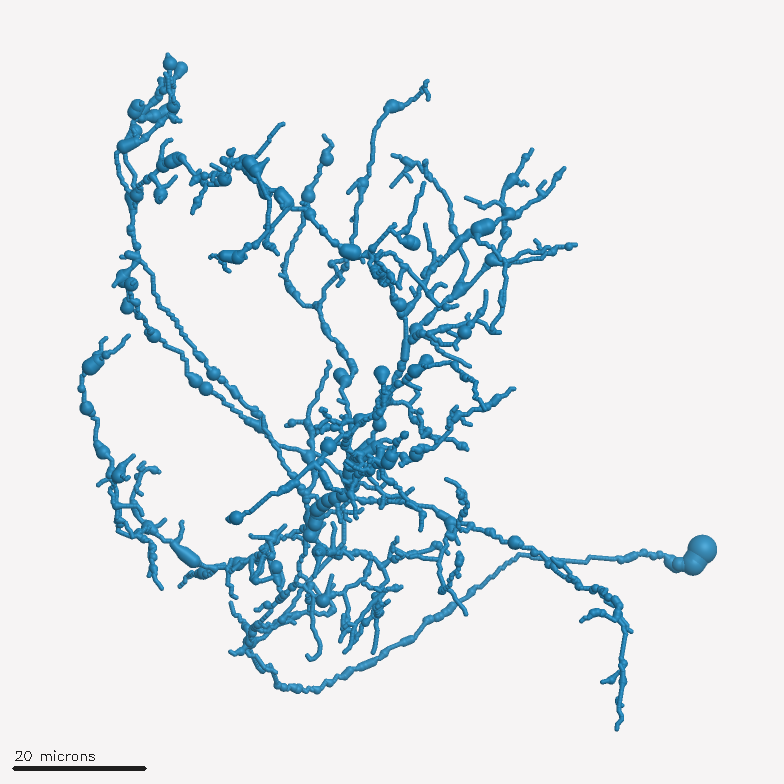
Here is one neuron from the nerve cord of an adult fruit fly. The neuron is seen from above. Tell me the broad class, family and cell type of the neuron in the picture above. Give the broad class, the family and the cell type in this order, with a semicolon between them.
nerve-cord intrinsic neuron; hemilineage 04B; IN04B081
